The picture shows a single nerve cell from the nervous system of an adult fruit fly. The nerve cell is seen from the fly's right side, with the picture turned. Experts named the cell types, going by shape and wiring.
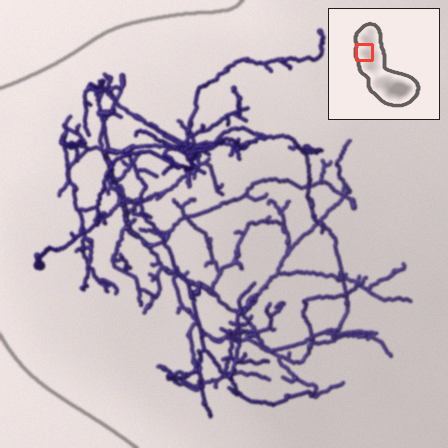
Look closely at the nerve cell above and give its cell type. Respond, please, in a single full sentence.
Typed by cell type, the nerve cell is IN04B071.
